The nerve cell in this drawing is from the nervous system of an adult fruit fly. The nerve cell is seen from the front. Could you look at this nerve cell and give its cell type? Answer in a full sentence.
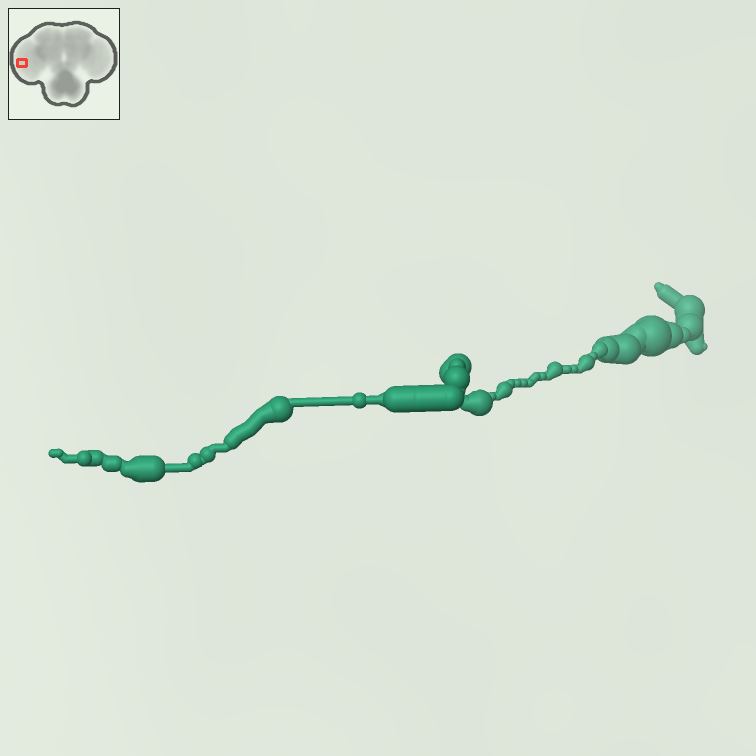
The cell type is R7y.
